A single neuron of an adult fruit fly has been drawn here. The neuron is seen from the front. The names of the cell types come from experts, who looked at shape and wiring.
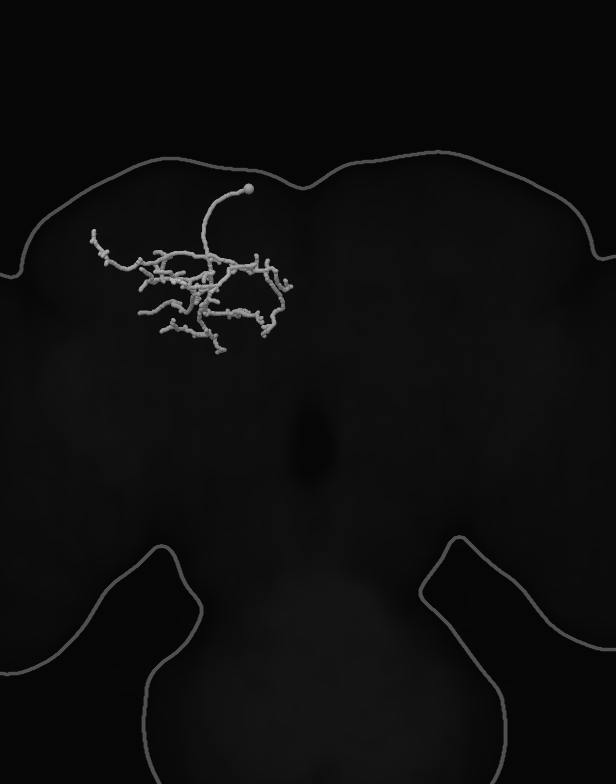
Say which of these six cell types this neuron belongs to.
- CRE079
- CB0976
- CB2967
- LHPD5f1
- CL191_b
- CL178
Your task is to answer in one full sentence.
Typed by cell type, the neuron is CB0976.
